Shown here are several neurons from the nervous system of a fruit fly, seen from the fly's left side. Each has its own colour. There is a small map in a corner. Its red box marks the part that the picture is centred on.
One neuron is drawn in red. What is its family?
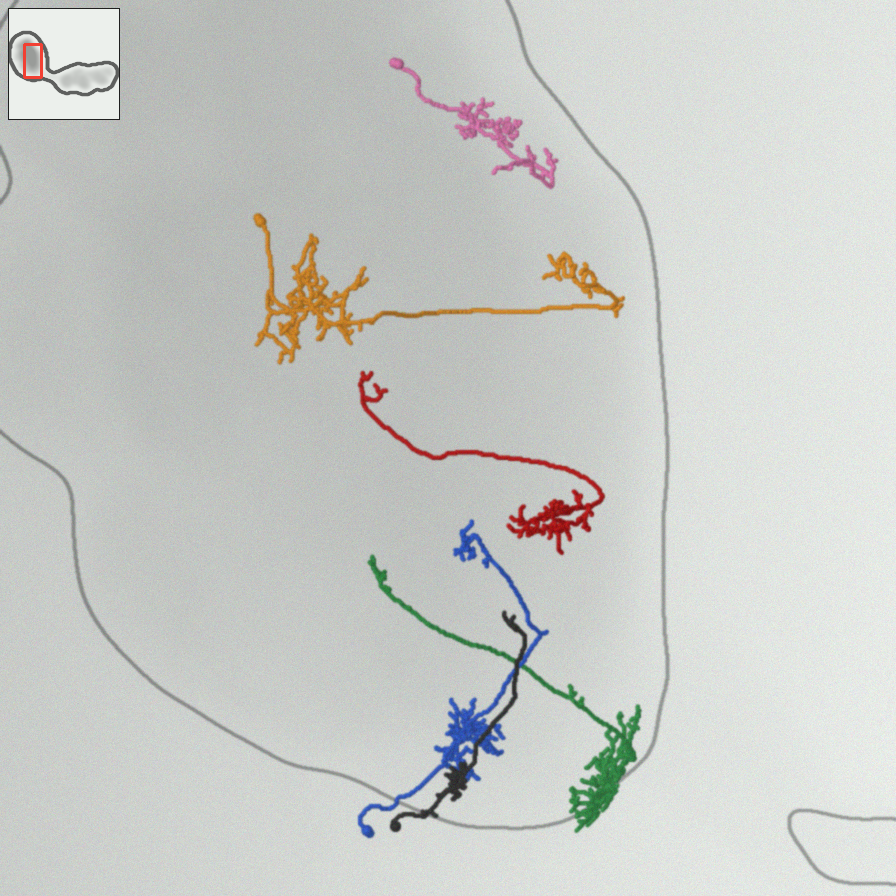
Tm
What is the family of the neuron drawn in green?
TmY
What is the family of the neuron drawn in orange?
Tm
